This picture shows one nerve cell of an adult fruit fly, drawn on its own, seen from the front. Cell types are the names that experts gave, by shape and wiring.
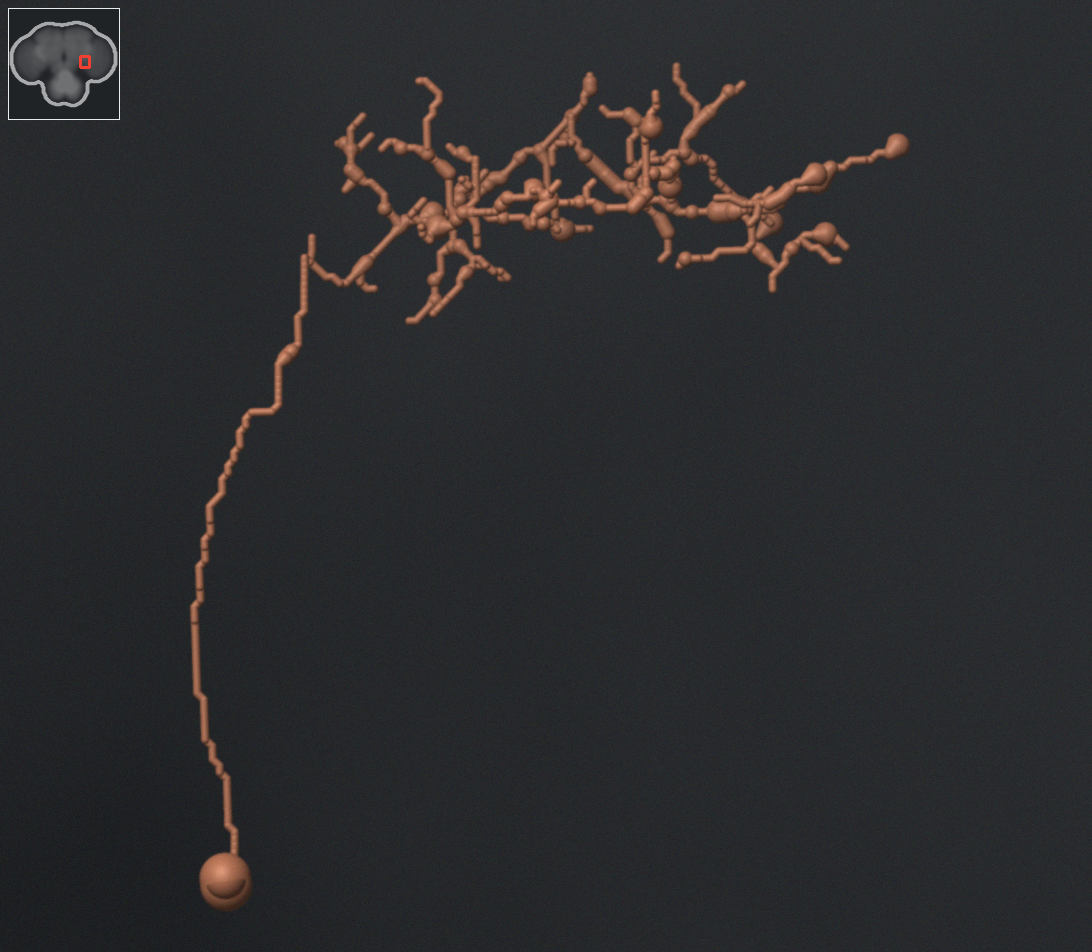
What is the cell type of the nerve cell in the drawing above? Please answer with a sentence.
The cell type is Li27.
